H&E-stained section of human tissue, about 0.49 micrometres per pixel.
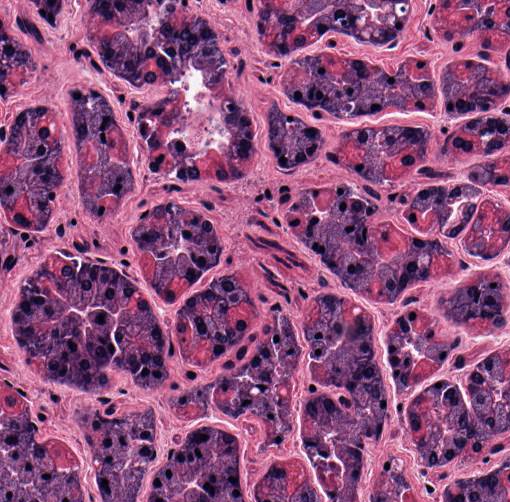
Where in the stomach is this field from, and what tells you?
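Those are fundic glands; across the whole field their cells lie in rounded nests. A network of pink, wavy collagen septa separates the nests. What settles it is the mix, within the same nests, of cells with bright red cytoplasm and cells with purple cytoplasm.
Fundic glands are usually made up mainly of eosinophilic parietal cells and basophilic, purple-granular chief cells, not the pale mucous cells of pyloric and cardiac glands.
The nuclei are round, dark and fairly uniform in size.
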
